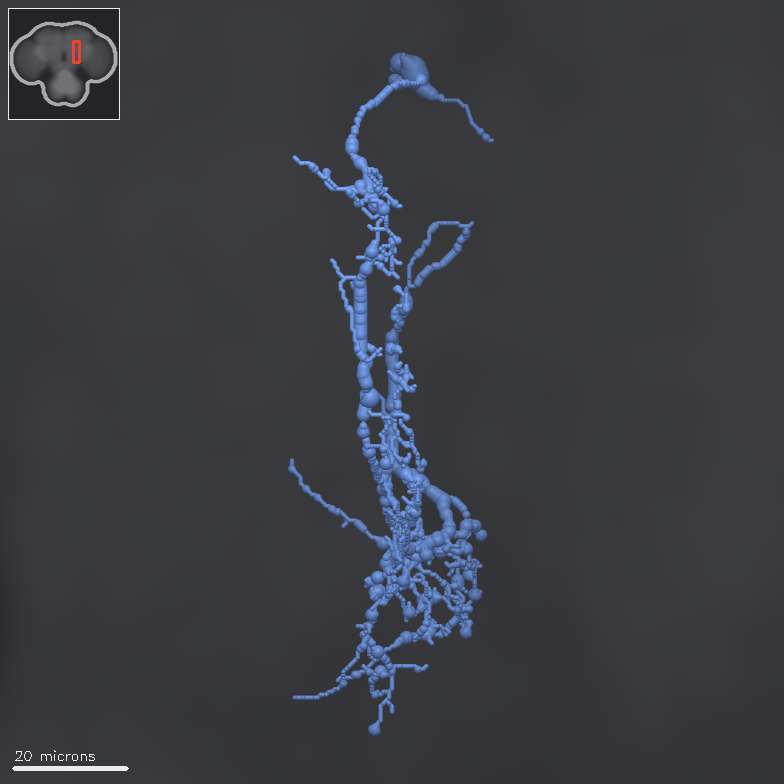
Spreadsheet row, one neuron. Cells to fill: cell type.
WED122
